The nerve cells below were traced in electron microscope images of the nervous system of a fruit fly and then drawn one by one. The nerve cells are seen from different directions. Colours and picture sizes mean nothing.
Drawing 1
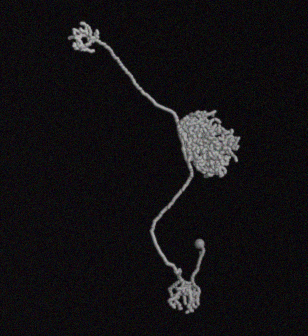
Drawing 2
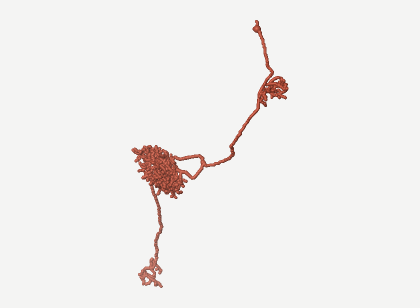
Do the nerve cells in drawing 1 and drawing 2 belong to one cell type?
yes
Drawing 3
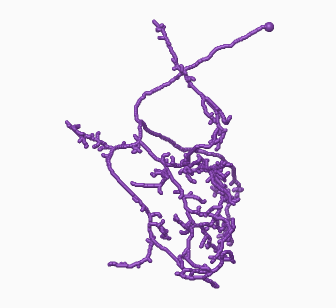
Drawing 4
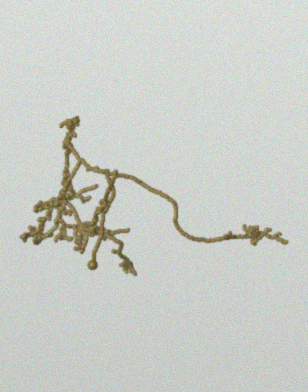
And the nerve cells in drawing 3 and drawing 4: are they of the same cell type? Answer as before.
yes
